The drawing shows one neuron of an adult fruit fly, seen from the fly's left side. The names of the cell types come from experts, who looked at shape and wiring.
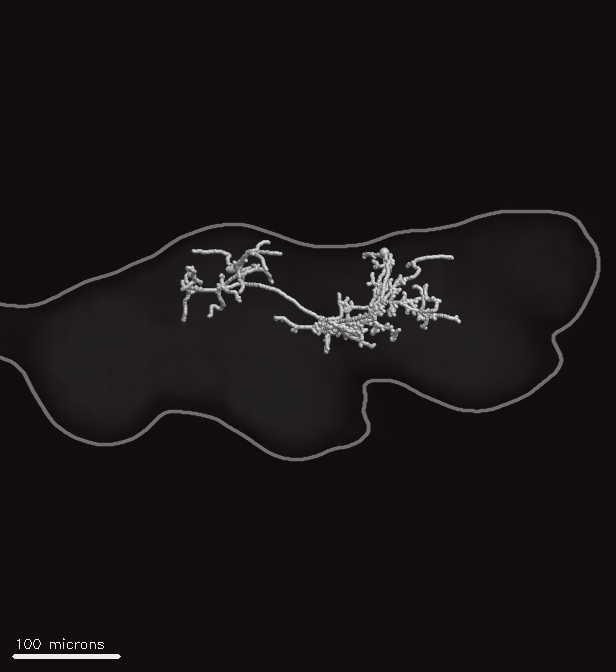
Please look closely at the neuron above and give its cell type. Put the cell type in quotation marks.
"IN18B034"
